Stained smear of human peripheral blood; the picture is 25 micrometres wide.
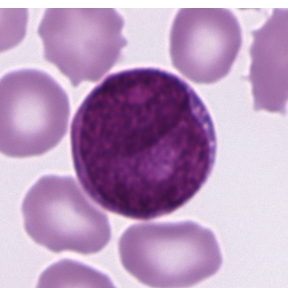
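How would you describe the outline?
Smooth and nearly circular, about 13 micrometres across, with no projections or hair-like extensions coming off the surface.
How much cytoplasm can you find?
Only a very thin rim at the edge; the round nucleus fills about 90% of the cell's area.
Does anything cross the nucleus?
Yes, a curved dark line runs from its upper right toward its lower left.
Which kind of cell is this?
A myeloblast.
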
